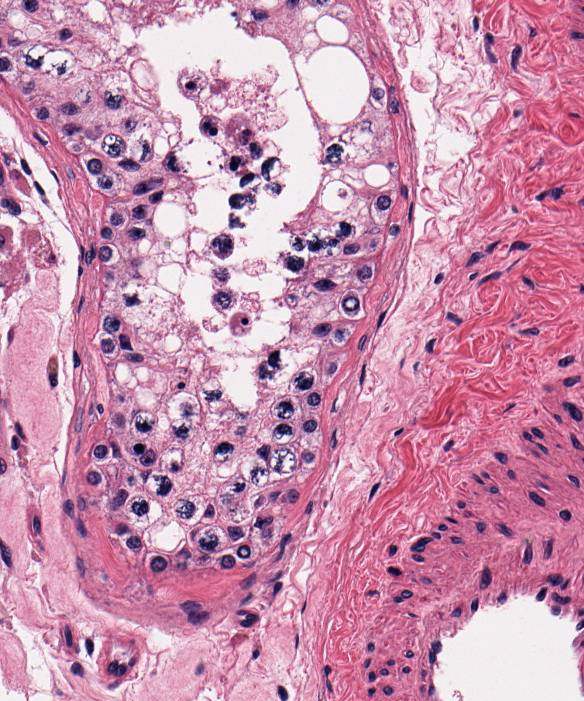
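Testis. What I see first is a tubule lined by a stratified epithelium, its rounded cells stacked several layers deep. Many of them carry large round nuclei with coarse, clumped dark chromatin. In the upper half the lumen opens irregularly, and loose, detached cells lie within it. Down in the bottom right corner, an empty white space is rimmed by cells.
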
